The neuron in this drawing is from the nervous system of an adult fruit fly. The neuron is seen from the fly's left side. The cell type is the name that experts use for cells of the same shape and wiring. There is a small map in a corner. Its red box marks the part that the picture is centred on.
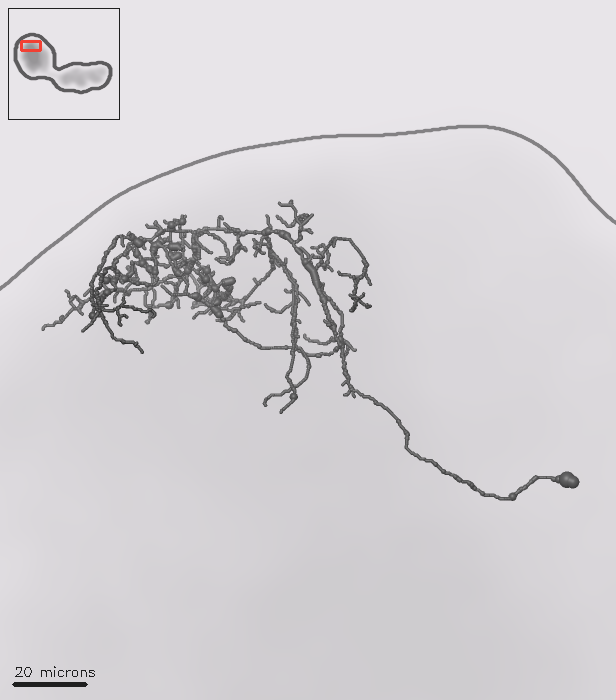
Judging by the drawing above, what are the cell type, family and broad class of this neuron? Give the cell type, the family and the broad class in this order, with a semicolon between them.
SMP406_e; hemilineage DM4_dorsal; central-brain intrinsic neuron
